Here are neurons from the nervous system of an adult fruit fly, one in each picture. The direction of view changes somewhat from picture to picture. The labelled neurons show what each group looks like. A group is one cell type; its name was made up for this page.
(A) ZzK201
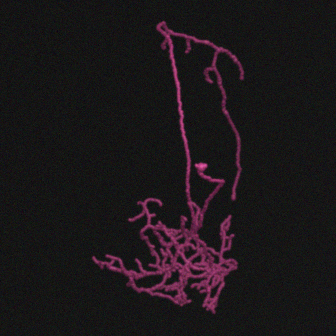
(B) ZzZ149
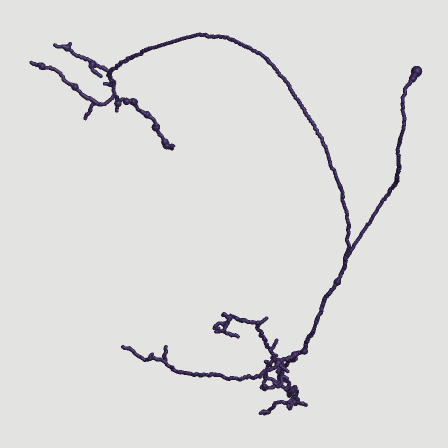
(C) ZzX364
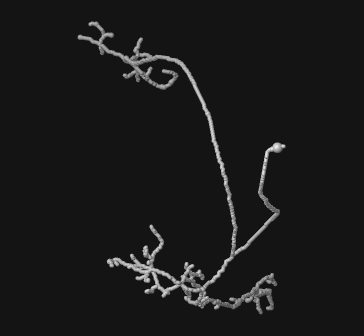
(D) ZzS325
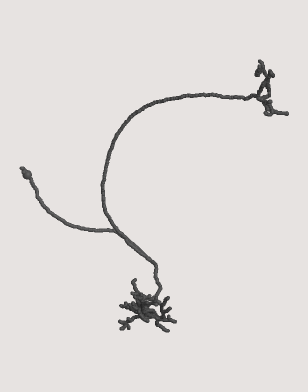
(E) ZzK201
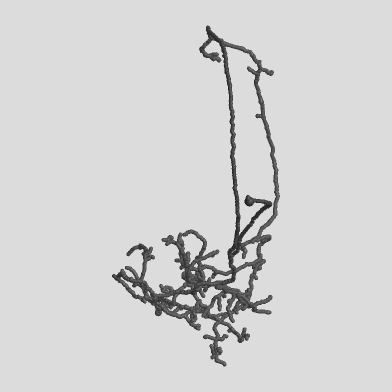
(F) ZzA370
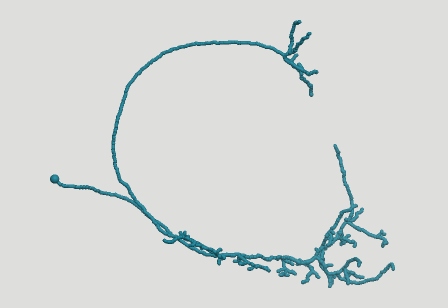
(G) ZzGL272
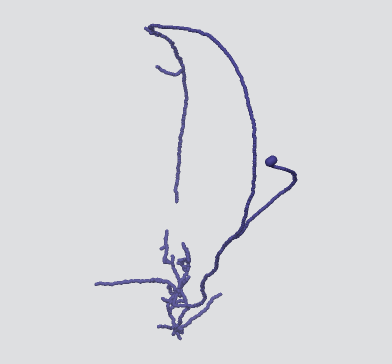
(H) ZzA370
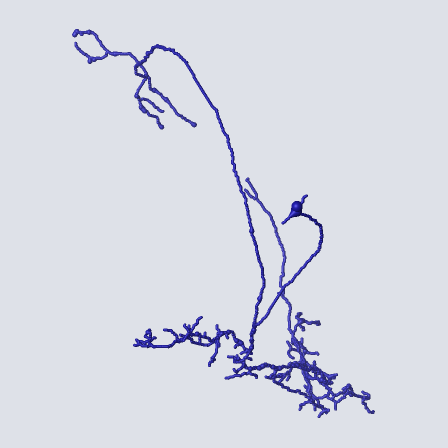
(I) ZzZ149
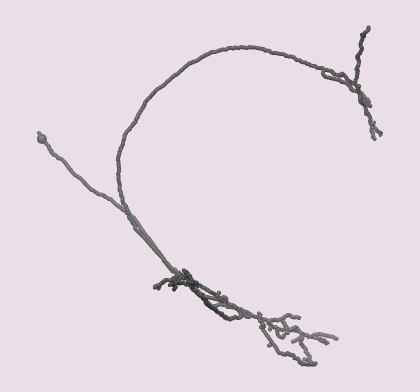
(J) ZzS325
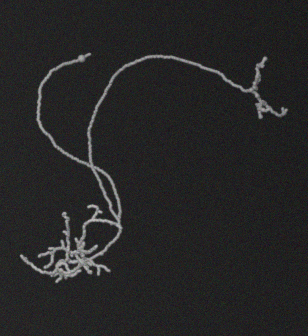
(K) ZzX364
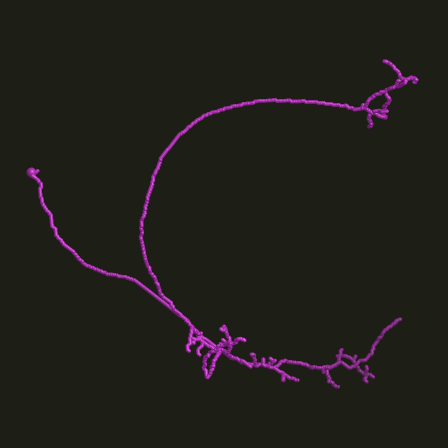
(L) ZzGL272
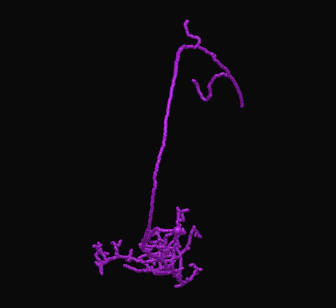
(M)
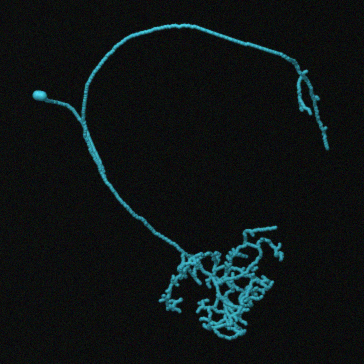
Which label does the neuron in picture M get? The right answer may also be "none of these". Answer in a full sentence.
It belongs to ZzK201.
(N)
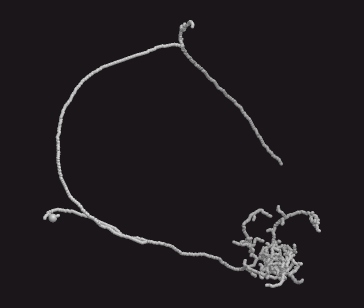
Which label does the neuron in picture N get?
It belongs to ZzGL272.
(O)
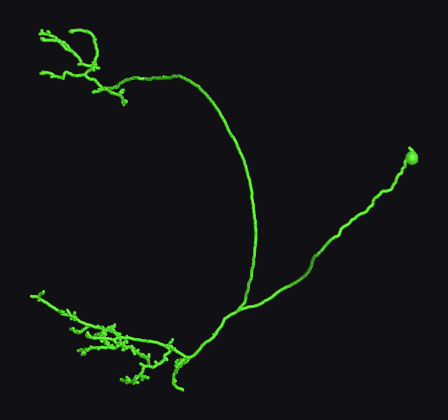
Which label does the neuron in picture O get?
It belongs to ZzS325.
